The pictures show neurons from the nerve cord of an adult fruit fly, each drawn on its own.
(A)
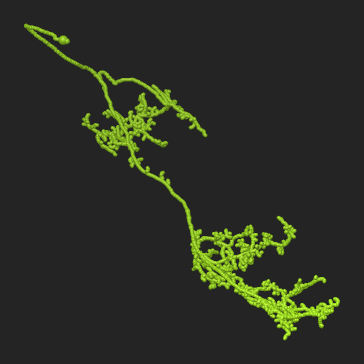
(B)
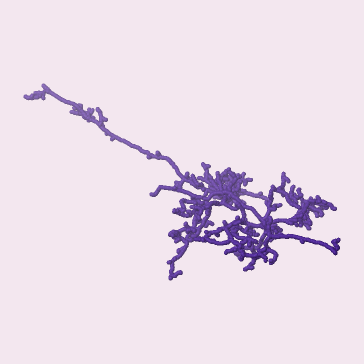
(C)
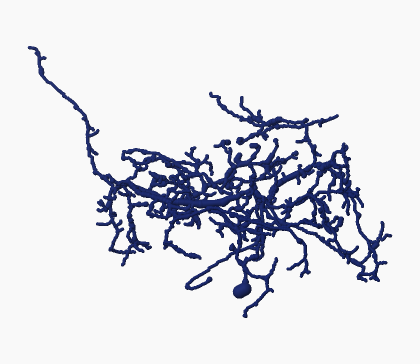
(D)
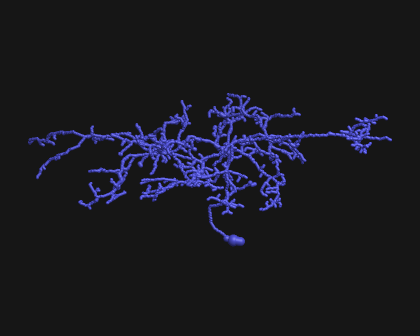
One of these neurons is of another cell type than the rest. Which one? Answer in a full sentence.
Picture A shows a neuron of another cell type.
